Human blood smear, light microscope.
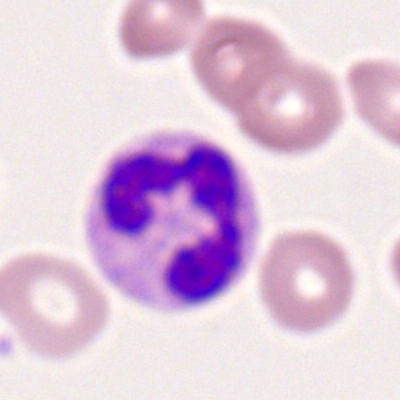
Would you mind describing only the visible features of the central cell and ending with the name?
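In the middle cell here, you won't find any nucleoli in the nucleus. Its cytoplasm is a pale pinkish-lilac, with only fine, faint granules and no vacuoles at all. That's a segmented neutrophil.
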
